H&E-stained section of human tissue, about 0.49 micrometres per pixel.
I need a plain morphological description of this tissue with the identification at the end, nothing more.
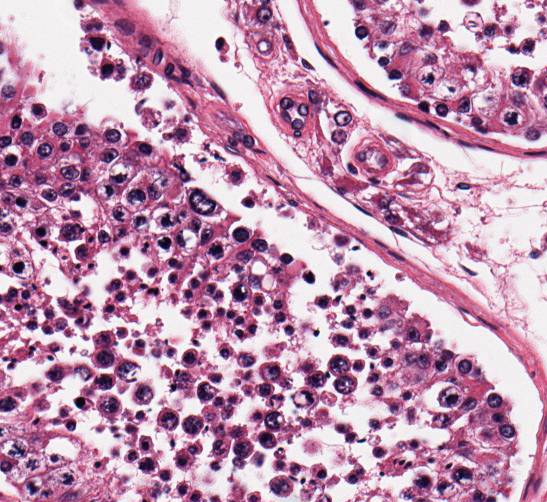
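Parts of rounded tubules: a large one filling the lower left, another cut at upper right, with a narrow separating band running diagonally from the top toward the right edge. The large one is lined by thick epithelium, many layers of rounded cells filling most of it, loose with clear gaps, no open central lumen. Thin walls hold flattened, elongated dark nuclei lying parallel to the edge. That's testis.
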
